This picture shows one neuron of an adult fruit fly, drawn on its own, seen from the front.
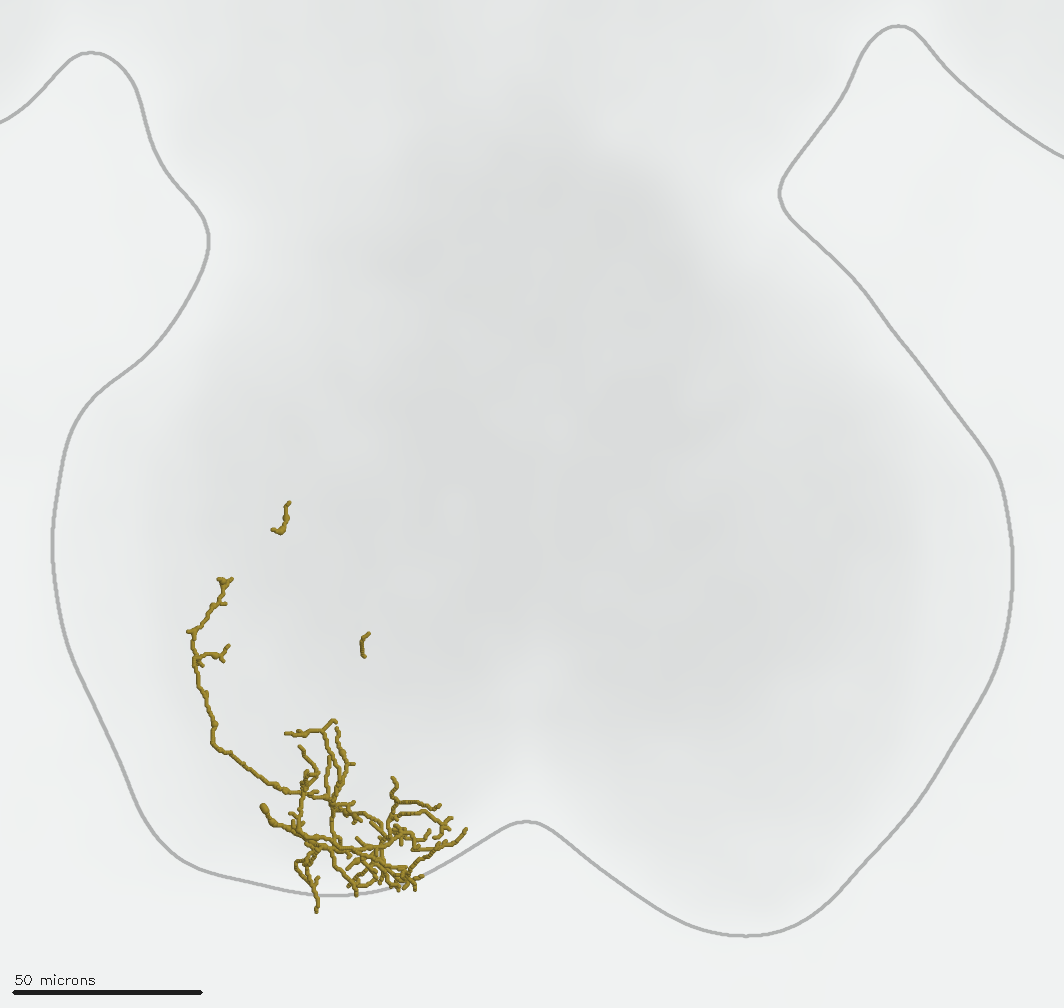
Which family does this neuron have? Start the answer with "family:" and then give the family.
family: hemilineage 16B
